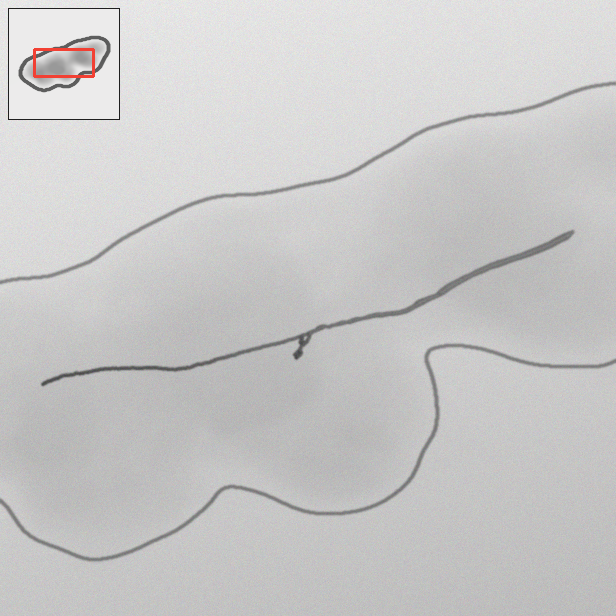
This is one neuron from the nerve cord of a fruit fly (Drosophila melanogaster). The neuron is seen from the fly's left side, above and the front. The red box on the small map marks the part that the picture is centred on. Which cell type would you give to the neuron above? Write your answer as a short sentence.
The cell type is SNpp34.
